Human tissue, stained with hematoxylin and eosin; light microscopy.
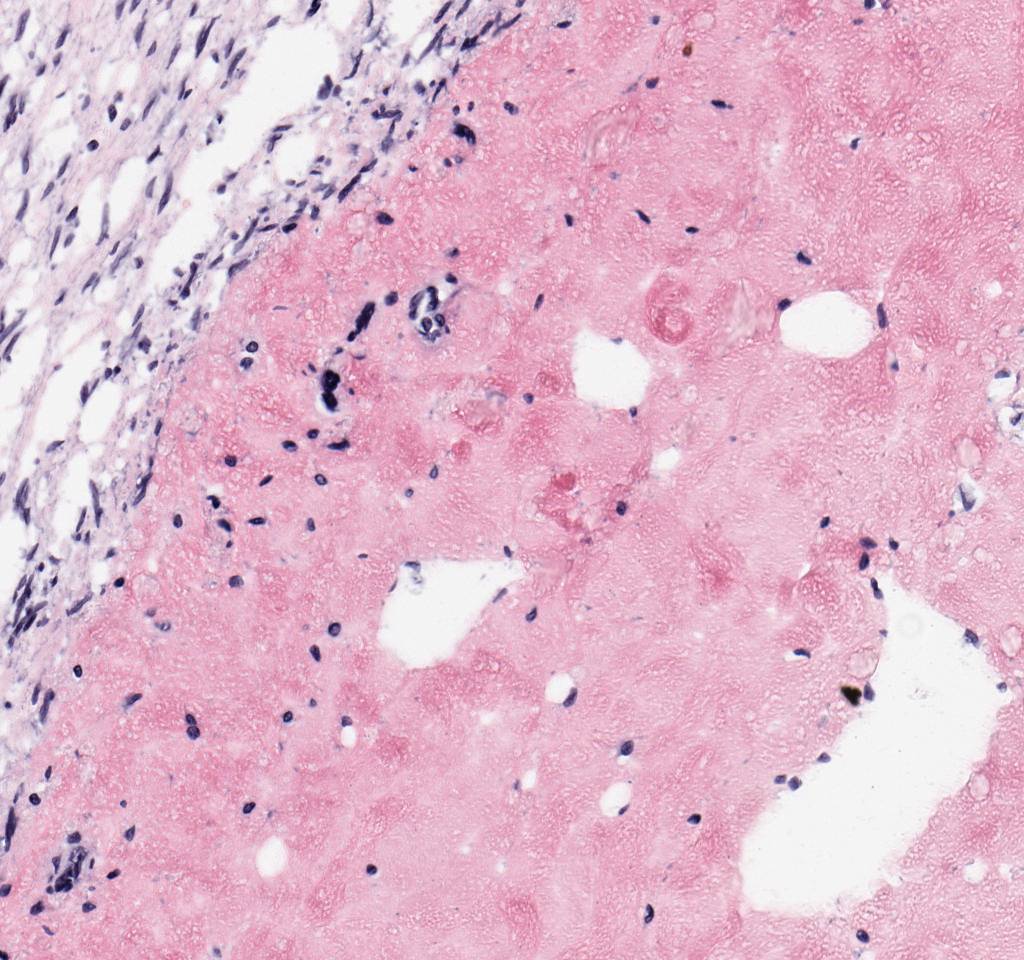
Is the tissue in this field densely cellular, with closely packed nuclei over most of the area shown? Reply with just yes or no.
No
